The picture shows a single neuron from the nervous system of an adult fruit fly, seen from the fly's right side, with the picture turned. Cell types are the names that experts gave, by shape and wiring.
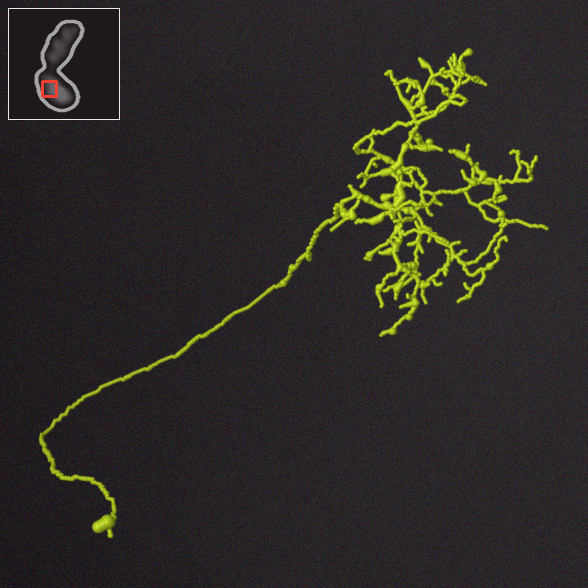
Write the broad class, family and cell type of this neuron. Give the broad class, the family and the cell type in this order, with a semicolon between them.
central-brain intrinsic neuron; hemilineage MD3; CB1145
